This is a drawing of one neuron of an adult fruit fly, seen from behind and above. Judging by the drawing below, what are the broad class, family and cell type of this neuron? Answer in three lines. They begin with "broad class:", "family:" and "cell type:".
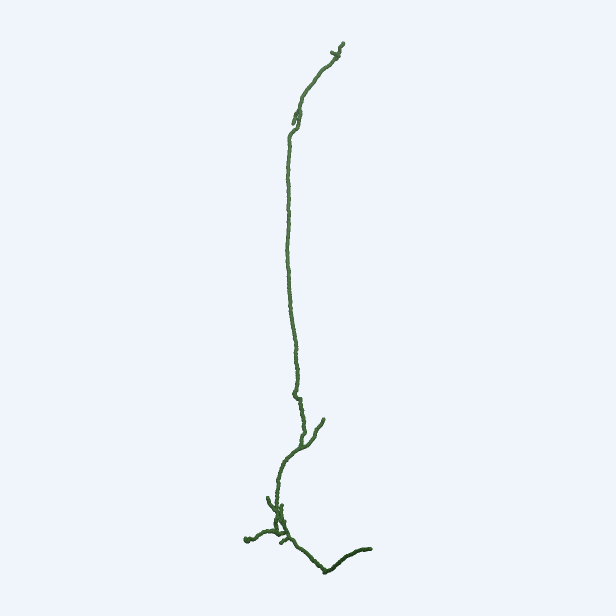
broad class: sensory neuron ascending to the brain
family: class mechanosensory proprioceptive
cell type: SApp08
